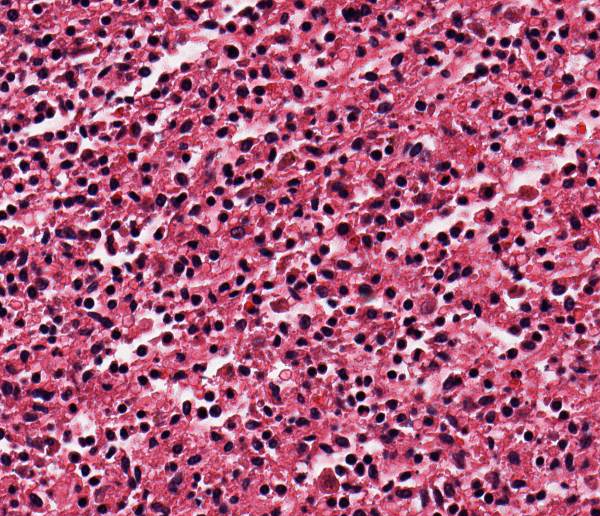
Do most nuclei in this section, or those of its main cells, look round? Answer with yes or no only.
Yes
